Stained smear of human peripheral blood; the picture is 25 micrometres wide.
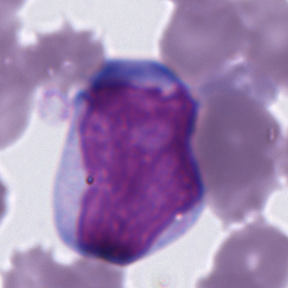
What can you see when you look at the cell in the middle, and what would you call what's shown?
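Here the nucleus fills most of the cell. Notice that the chromatin is fine and streaky, not coarsely clumped. The cytoplasm is pale blue, and a tiny dark round dot sits on the left border of the nucleus. This cell is a myeloblast.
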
